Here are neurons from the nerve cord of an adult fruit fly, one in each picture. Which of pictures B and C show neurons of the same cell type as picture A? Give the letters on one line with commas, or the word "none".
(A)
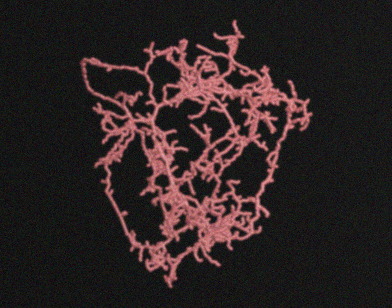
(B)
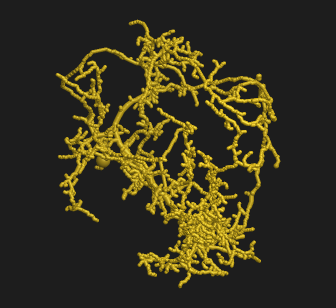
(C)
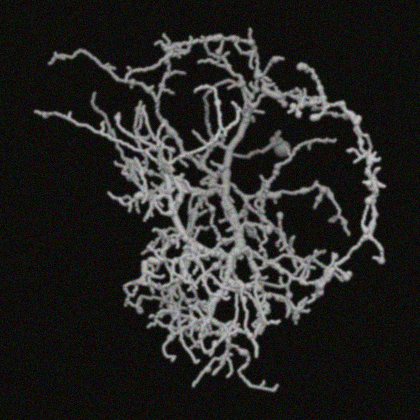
B, C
